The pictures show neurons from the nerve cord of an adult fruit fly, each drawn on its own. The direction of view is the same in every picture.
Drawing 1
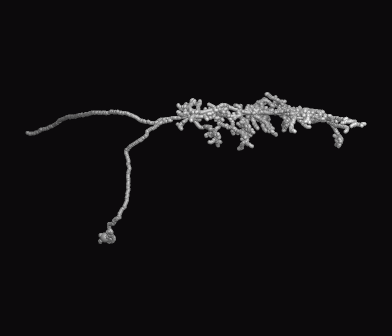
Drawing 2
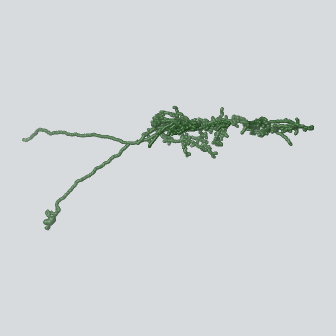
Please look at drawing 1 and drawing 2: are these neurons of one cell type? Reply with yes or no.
yes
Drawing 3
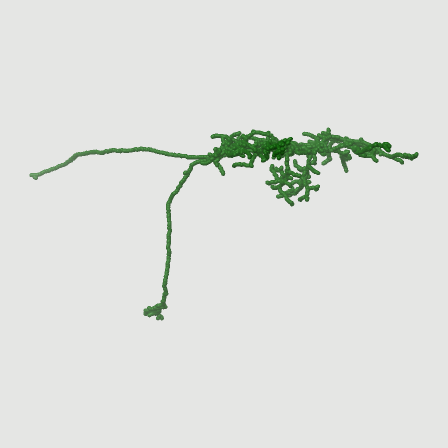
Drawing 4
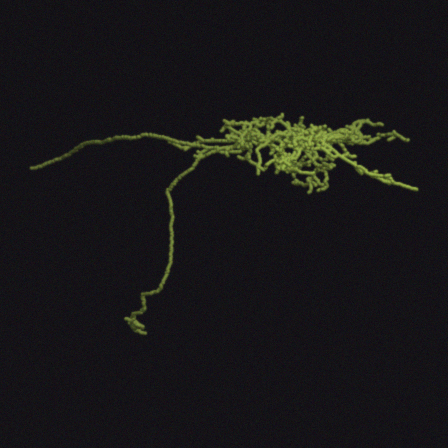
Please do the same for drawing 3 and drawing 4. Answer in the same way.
no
